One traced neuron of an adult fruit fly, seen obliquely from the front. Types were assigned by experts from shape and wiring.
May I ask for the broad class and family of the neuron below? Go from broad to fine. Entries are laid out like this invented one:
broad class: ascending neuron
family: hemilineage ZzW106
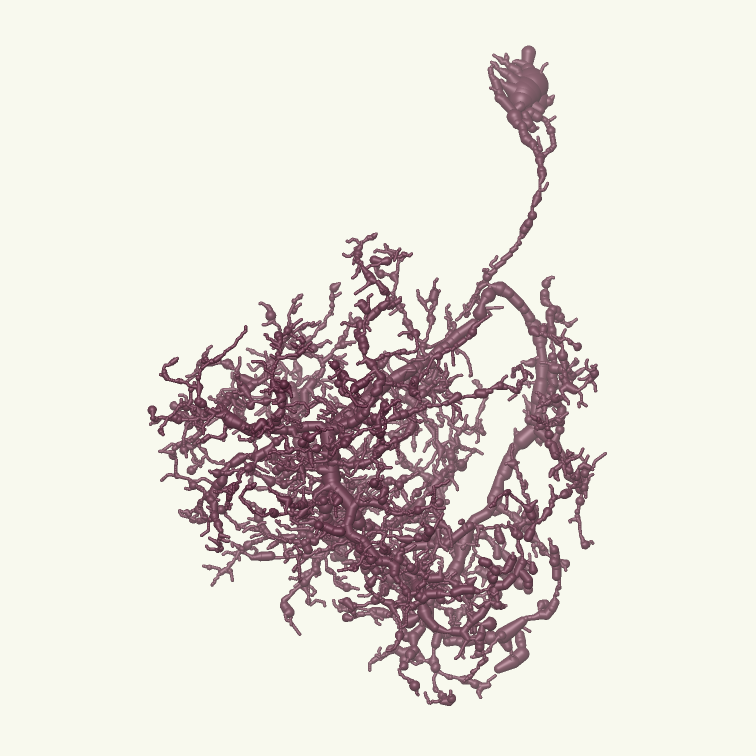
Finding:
broad class: nerve-cord intrinsic neuron
family: hemilineage 19A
